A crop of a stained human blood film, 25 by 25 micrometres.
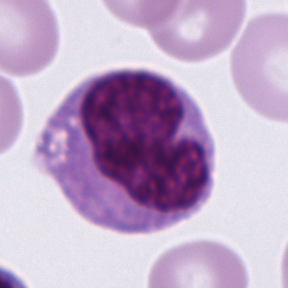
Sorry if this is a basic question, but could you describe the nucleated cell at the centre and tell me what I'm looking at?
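Look first at the outline of the cell: it is roughly round. Now find the nucleus, and you will see it is indented, with a notch on its right side. Inside it, no distinct nucleoli can be made out. Near the left edge of the cytoplasm sit a few small clear vacuoles. So what you are looking at is a monocyte.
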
